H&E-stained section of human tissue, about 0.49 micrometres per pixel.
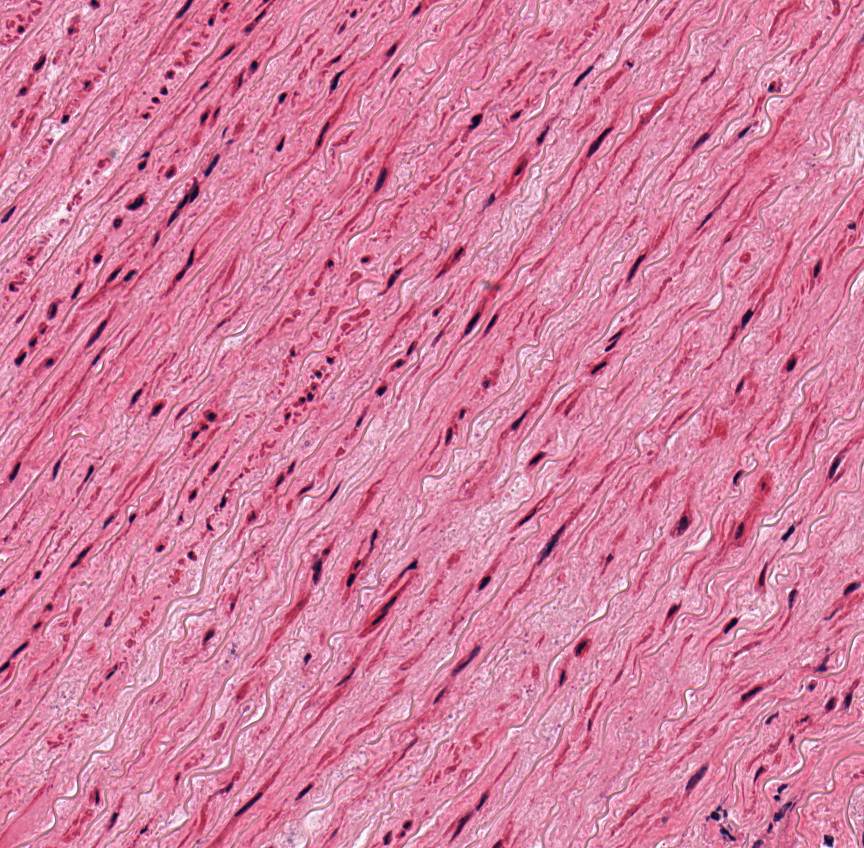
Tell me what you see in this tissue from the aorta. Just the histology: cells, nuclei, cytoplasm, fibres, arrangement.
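The specimen shows wavy rather than straight fibres that stain bright pink with eosin. Dark, elongated, spindle-shaped nuclei lie parallel to the fibres throughout the field. No epithelium or glands are present anywhere.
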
